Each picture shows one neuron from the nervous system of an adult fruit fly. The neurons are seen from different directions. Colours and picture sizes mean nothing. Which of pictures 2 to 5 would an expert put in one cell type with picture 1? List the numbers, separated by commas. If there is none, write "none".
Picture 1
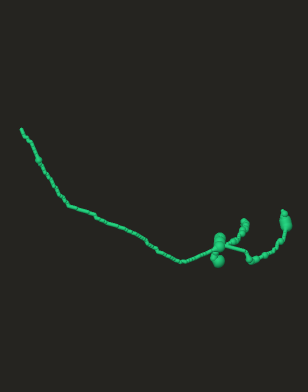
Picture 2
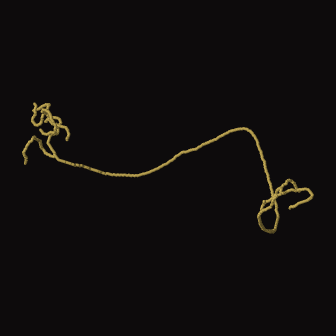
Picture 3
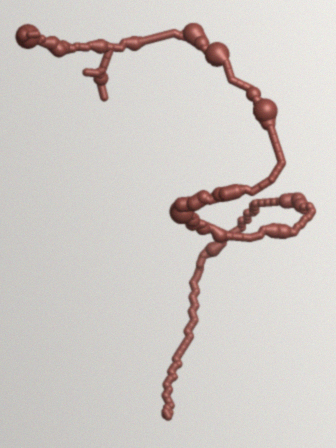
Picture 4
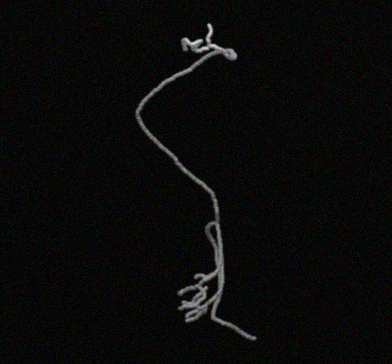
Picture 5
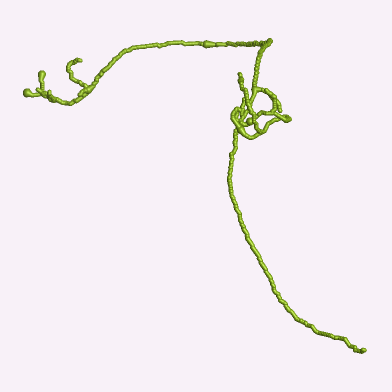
none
